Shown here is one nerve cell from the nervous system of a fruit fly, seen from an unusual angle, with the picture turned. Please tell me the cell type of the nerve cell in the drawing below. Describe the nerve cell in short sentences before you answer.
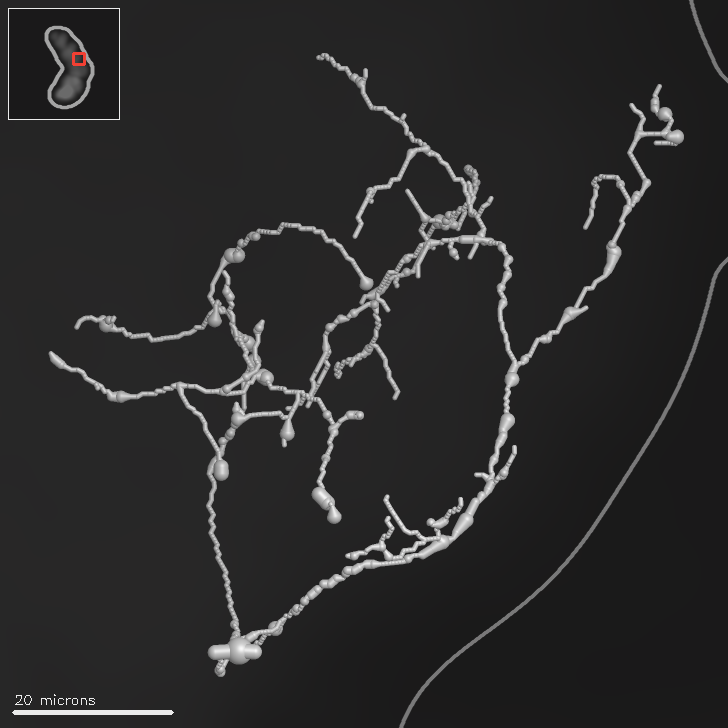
By the scale bar it is about 80 microns wide in this view. The picture shows dozens of branch ends. It is a nerve-cord intrinsic neuron. It is of cell type IN09A083.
